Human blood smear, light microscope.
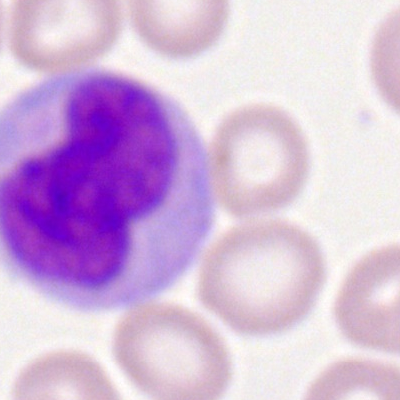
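Monocyte, the cell sitting in the middle of this blood smear. Its visible outline looks round and smooth. The nucleus is indented, so it takes on a folded, kidney-like shape. Around it the cytoplasm seems pale bluish-lavender, and I can't pick out any distinct granules in it.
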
